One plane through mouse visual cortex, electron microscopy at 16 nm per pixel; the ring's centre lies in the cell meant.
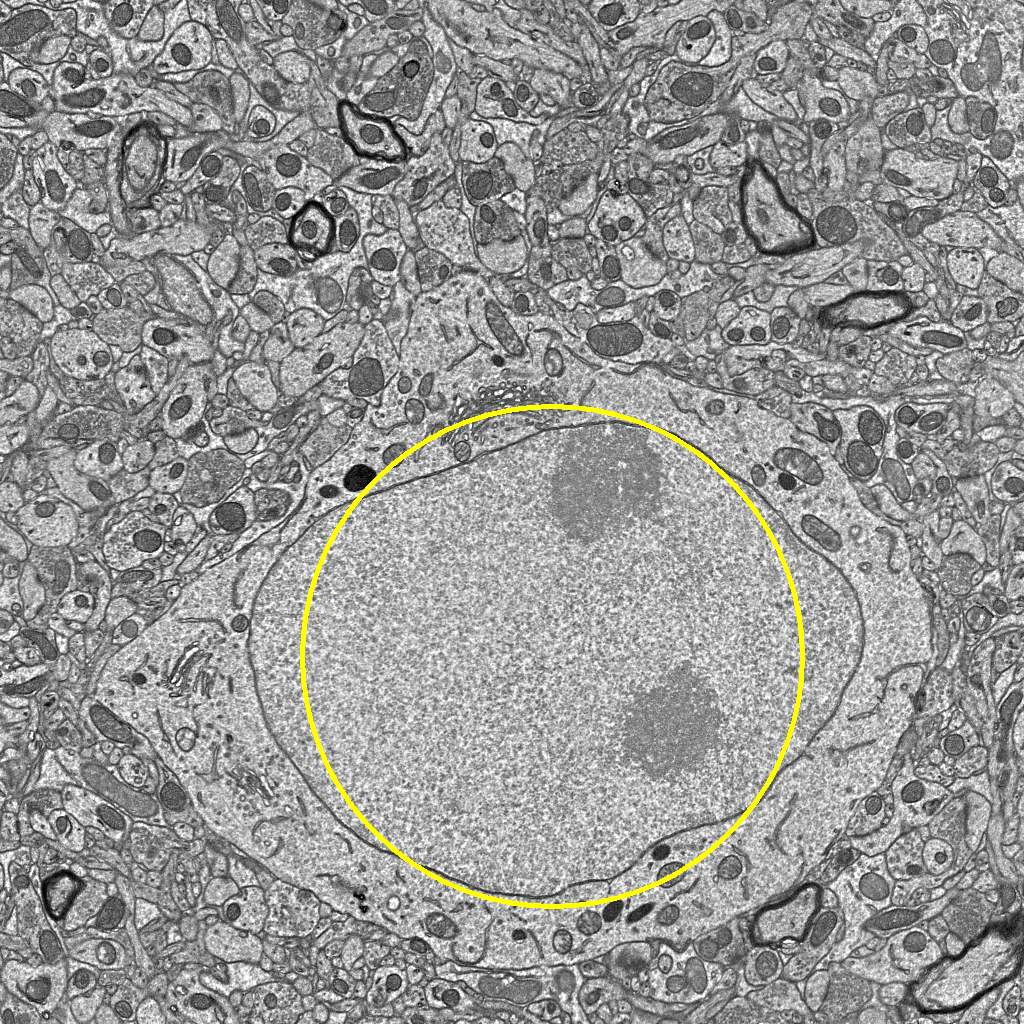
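Excitatory neuron, ringed. Nuclear envelope: smooth all round, no deep folds. Cytoplasm: pale, in a band much wider on the left than along the top. Cell body: tapers to a point on the left. Just outside the nucleus, upper left: a small black round body.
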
